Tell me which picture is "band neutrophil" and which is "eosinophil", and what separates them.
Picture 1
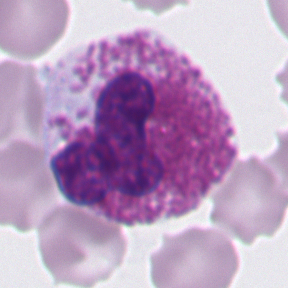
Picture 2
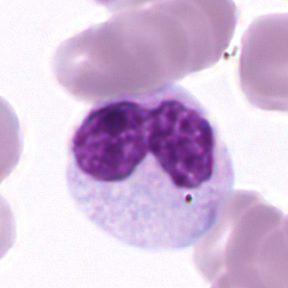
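The eosinophil is in picture 1, the band neutrophil in picture 2. The eosinophil has a roughly round outline, the band neutrophil a round, smooth one. The granules differ: coarse, rounded, reddish-pink granules crowd the cytoplasm of the eosinophil, except for a paler upper left part with fewer of them, whereas fine, dust-like lilac granules fill the abundant, pale lilac cytoplasm of the band neutrophil.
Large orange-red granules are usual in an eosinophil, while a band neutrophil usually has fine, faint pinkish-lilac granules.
In the band neutrophil the nucleus lies in the upper half of the cell, with most of the cytoplasm below it. In both cells the chromatin is dark purple: dense in the eosinophil, coarsely clumped with paler gaps between the clumps in the band neutrophil.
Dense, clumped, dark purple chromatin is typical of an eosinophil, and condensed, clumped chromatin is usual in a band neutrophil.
Neither nucleus shows nucleoli.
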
